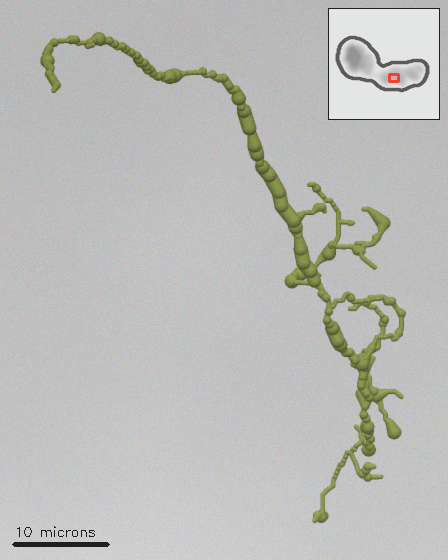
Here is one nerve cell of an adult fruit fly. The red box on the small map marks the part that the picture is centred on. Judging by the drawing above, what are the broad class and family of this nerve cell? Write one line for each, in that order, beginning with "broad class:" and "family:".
broad class: sensory neuron entering the nerve cord
family: class mechanosensory tactile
